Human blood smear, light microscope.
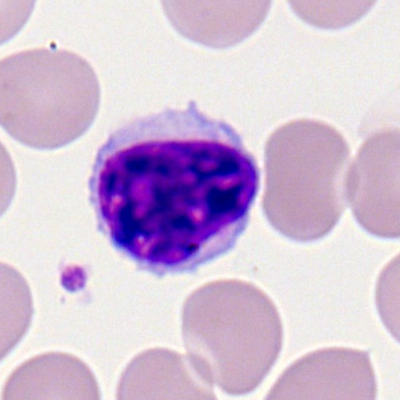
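Lymphocyte at the centre of a stained human blood smear. Its outline is roughly round. Dark purple chromatin is gathered into coarse clumps with paler patches between them, and the cytoplasm is pale blue. Along the upper edge, small projections give the cell a ragged border.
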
